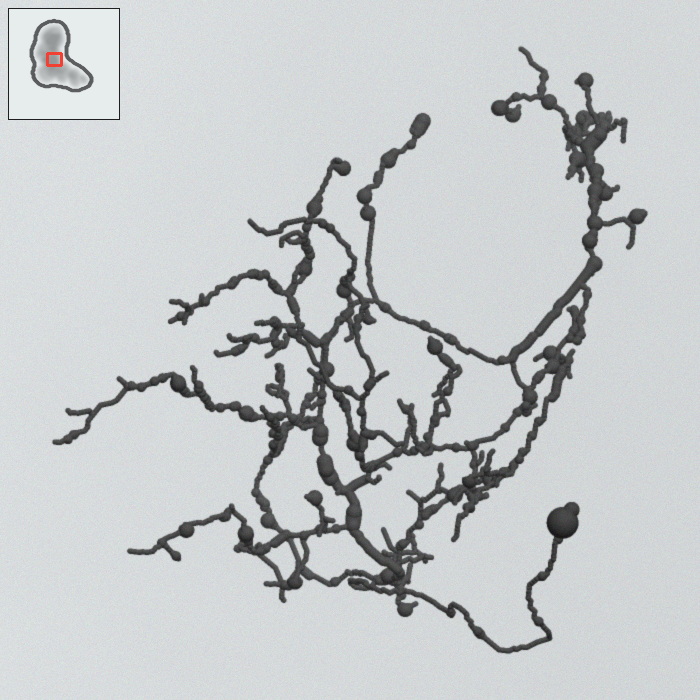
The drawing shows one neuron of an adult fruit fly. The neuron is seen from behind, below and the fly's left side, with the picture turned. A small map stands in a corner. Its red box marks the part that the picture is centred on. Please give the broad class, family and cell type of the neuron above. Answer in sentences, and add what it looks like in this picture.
This is a central-brain intrinsic neuron. Its family is hemilineage VLPp&l1_anterior. Its cell type is CL128_f. The cell body can be seen at the lower right of the picture. Dozens of branch ends can be seen.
